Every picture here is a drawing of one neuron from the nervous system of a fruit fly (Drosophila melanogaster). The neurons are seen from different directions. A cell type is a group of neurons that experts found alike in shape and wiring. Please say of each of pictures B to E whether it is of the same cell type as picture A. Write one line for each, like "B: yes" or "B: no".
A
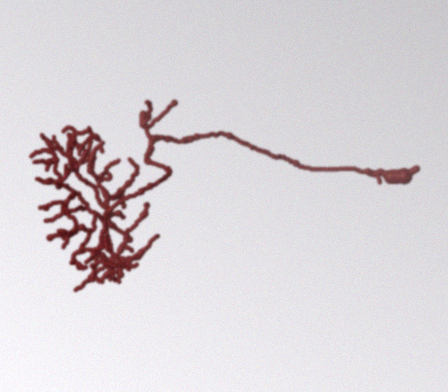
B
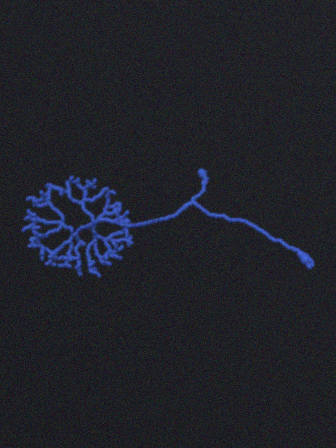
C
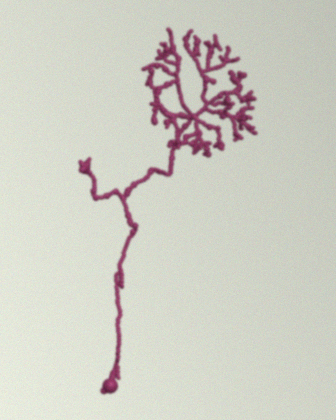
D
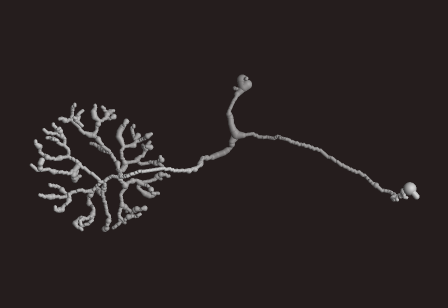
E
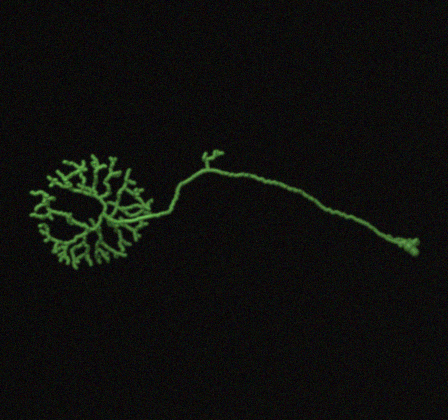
B: yes
C: yes
D: yes
E: yes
